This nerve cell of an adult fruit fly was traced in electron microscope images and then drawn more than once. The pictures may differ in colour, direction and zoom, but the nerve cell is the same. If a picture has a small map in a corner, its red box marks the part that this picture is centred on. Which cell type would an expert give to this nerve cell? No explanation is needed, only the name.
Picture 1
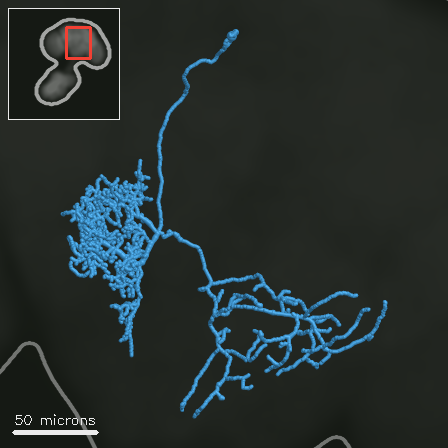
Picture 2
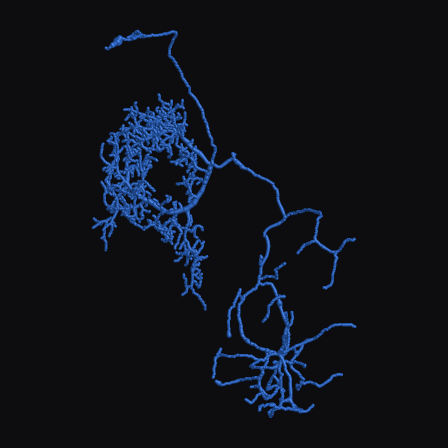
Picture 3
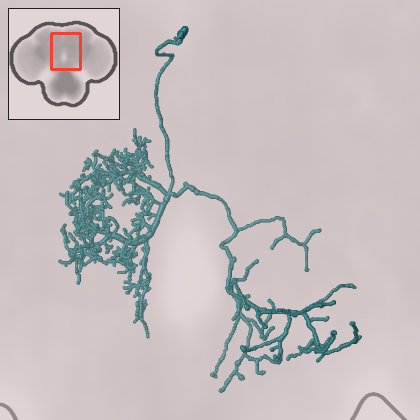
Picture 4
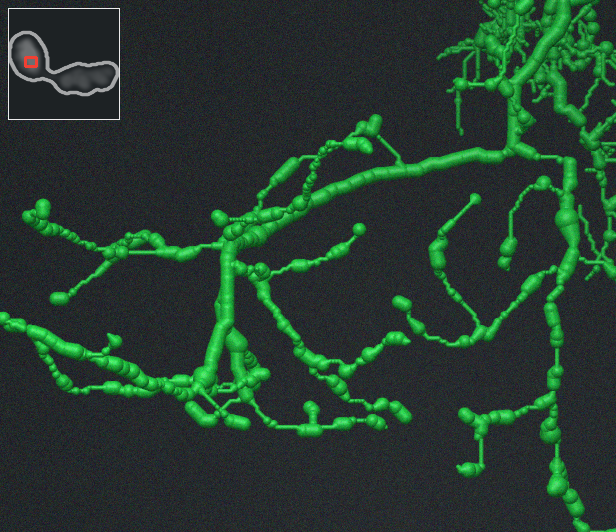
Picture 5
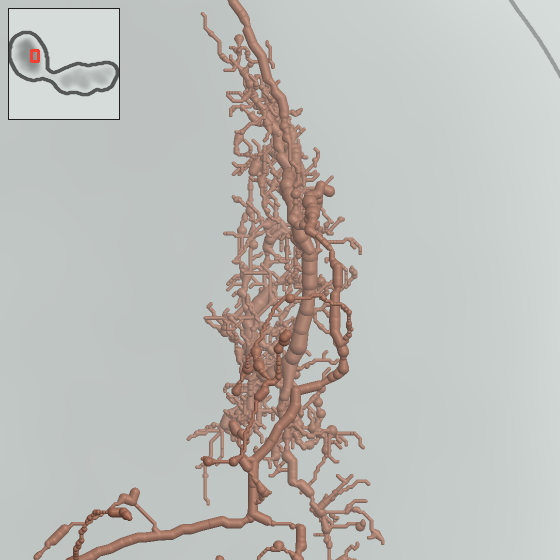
PS126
